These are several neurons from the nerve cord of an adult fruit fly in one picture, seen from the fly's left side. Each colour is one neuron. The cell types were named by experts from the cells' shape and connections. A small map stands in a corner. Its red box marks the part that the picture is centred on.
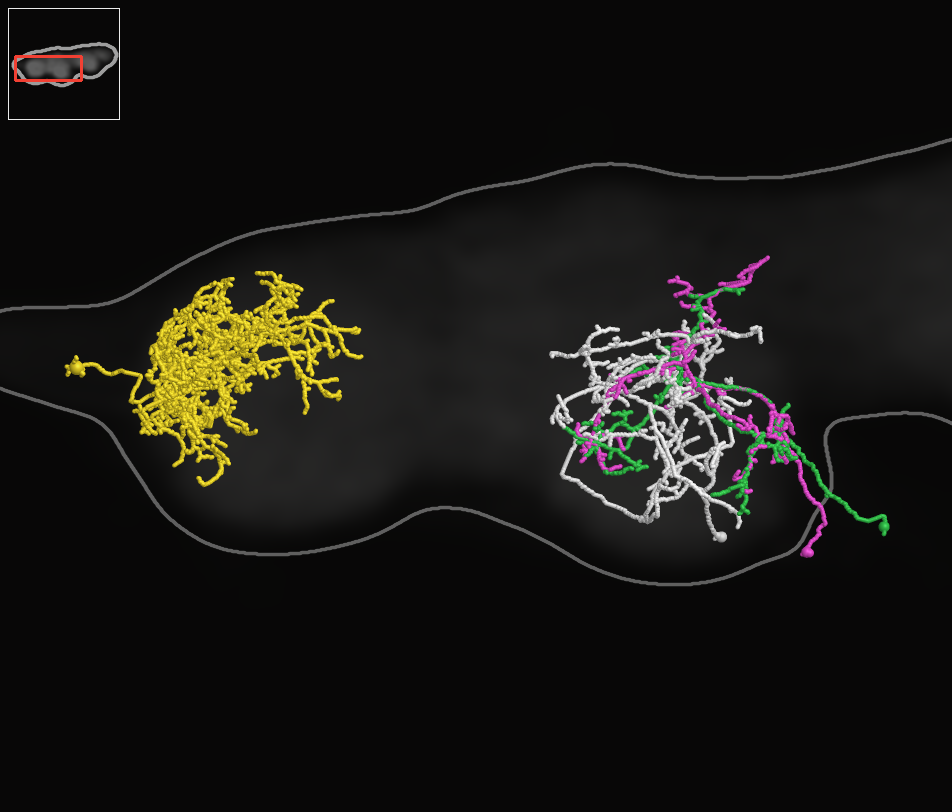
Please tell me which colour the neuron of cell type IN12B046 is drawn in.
white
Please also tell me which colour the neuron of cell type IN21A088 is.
magenta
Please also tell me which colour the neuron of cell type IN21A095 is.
green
